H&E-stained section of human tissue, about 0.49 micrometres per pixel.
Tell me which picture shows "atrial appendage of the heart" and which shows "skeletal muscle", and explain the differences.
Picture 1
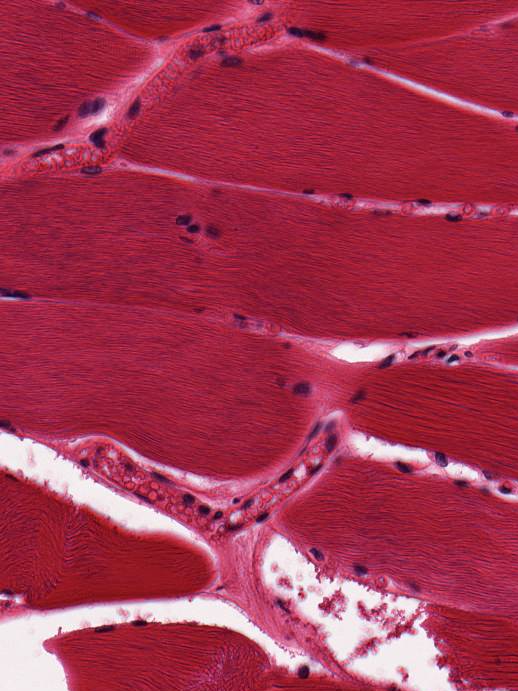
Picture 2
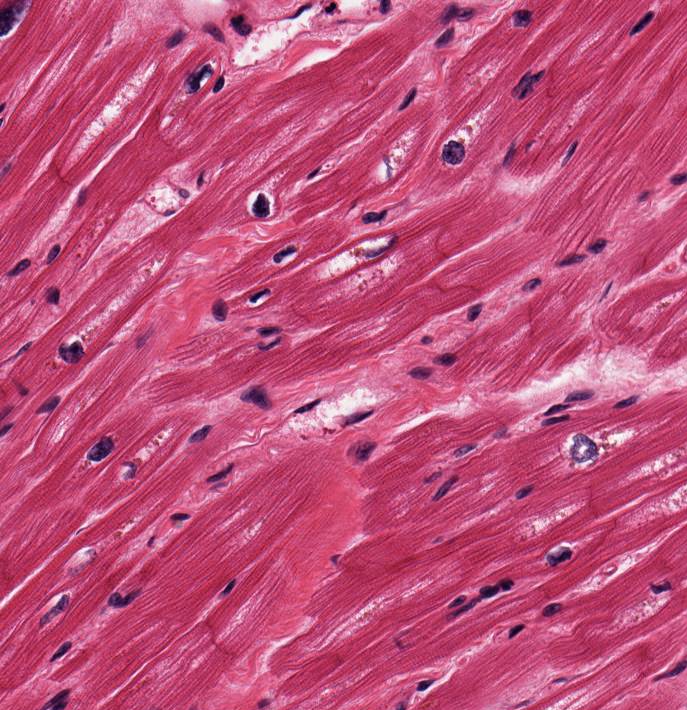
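Picture 2 holds the atrial appendage of the heart; picture 1 holds skeletal muscle. In skeletal muscle the fibre nuclei are dark and elongated and lie at the fibre edges rather than centrally. Fine parallel lines run lengthwise through the pink cytoplasm. Connective tissue between fibres is scant, only thin pink strands, and capillaries packed with red blood cells run between fibres at the upper left and lower centre. In the atrial appendage the fibres branch and join their neighbours instead of running as separate parallel cylinders. Oval nuclei lie centrally, and pale clear zones at the ends of many of them contain small golden-brown granules. No fat cells are present anywhere in this field.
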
